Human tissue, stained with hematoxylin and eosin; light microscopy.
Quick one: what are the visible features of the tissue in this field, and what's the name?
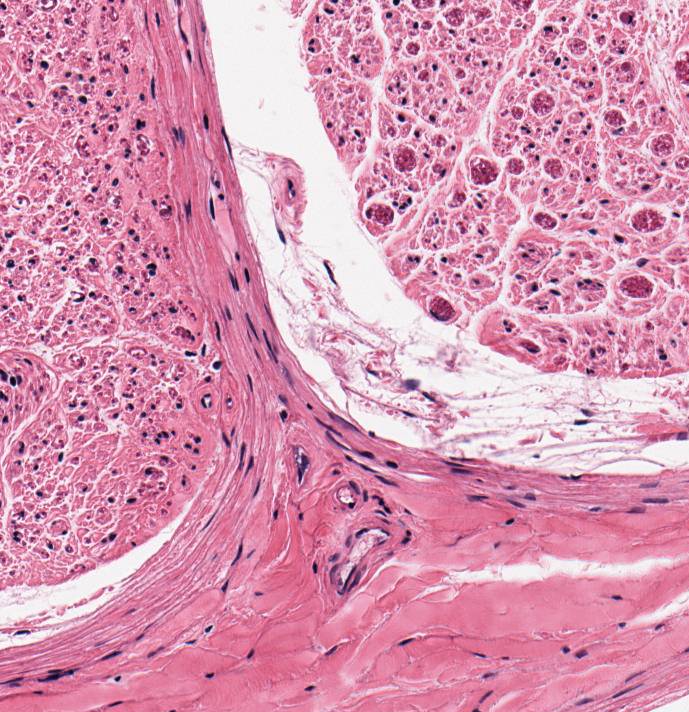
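Each compartment is packed with small round cross-sectioned profiles, many with a small central pink dot. A curved band of wavy pink fibres with elongated dark nuclei follows the upper-left compartment's right border. Dense pink collagen bundles run roughly horizontally along the bottom. This is tibial nerve.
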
